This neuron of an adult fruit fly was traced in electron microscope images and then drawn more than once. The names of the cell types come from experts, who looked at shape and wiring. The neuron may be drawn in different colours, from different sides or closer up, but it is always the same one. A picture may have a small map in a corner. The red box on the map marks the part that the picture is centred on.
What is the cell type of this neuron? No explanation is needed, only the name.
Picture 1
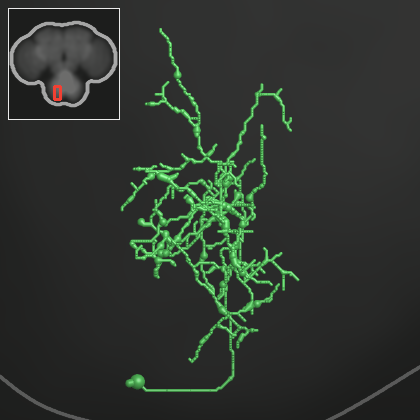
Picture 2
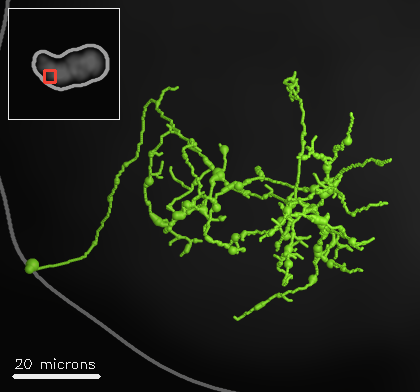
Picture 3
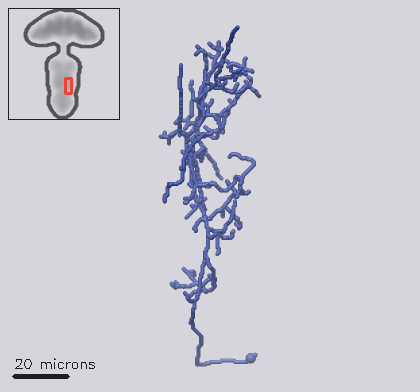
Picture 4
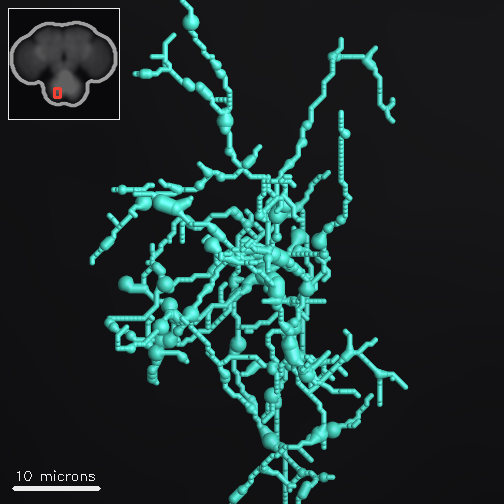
IN20A.22A085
